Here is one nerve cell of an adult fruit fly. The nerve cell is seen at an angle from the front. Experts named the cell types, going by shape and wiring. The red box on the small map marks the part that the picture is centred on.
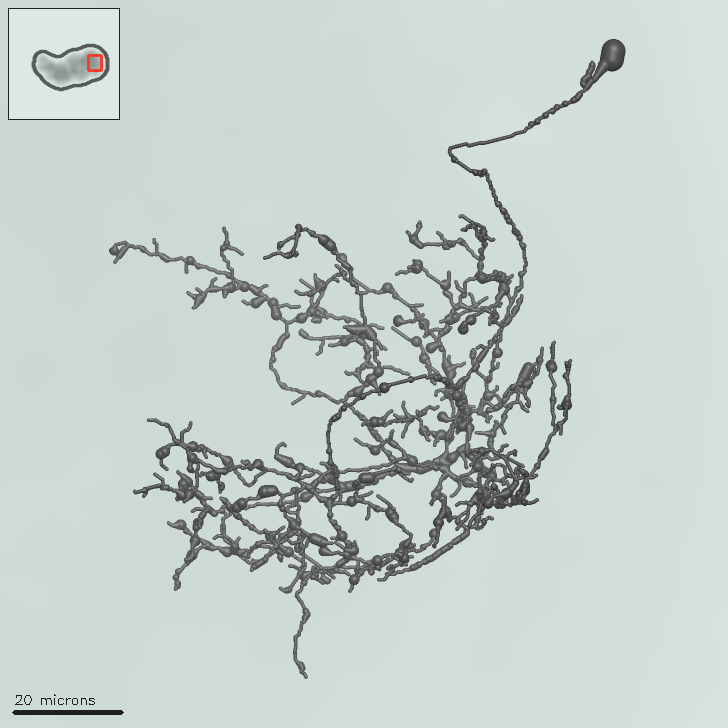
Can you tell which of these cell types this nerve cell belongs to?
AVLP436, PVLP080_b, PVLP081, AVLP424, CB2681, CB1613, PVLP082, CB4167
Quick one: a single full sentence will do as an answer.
The nerve cell belongs to cell type PVLP080_b.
